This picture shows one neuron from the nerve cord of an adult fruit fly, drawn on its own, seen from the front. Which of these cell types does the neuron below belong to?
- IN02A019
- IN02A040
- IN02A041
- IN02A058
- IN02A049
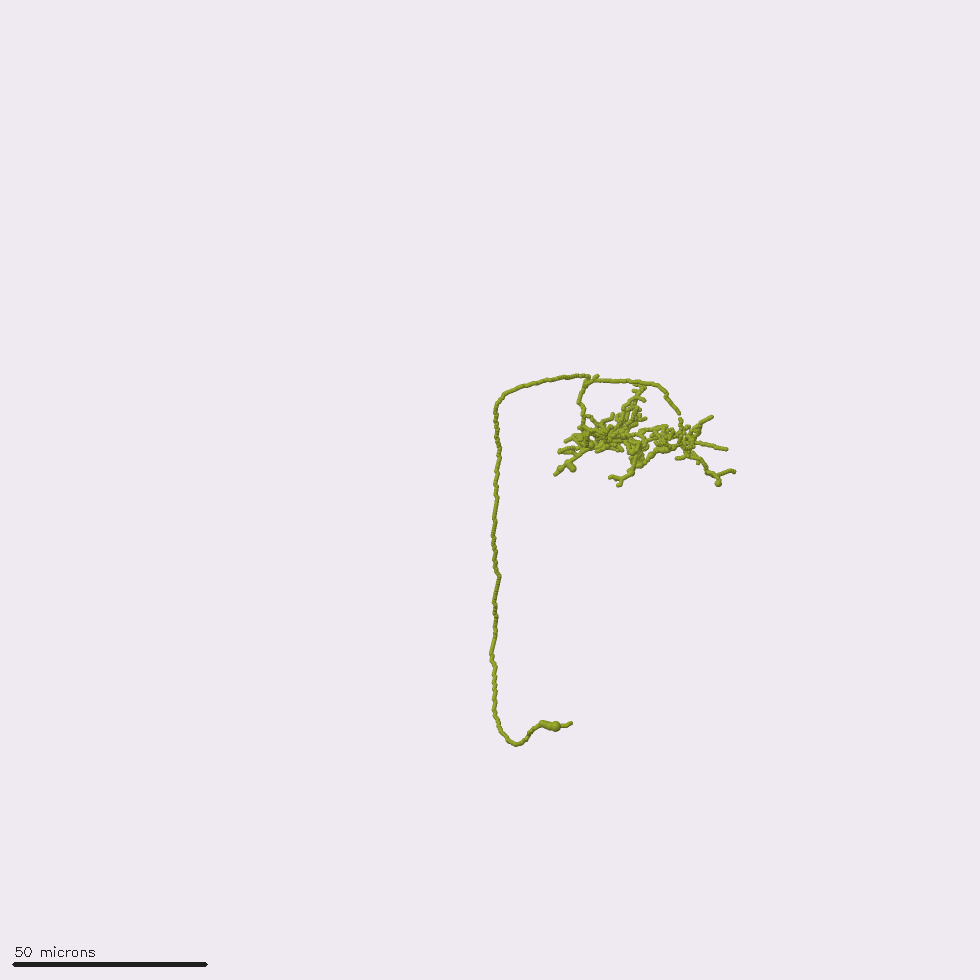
IN02A049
